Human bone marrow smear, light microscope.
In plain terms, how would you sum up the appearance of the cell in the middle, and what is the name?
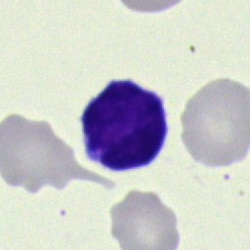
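Nearly the whole cell is filled by a dark nucleus, in which no distinct nucleolus stands out. At the lower left edge of the cell sits a small, paler lilac patch. No granules can be seen anywhere in the cell. It is a lymphocyte.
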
